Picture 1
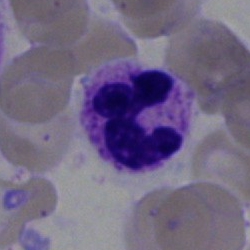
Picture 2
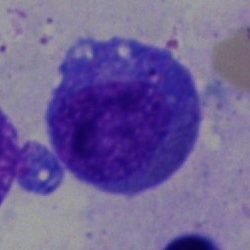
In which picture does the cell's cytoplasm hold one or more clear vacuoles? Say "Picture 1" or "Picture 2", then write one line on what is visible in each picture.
Picture 2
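Picture 1: No vacuoles are seen in the cytoplasm.
Picture 2: Two small clear vacuoles sit in the cytoplasm near the top edge.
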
